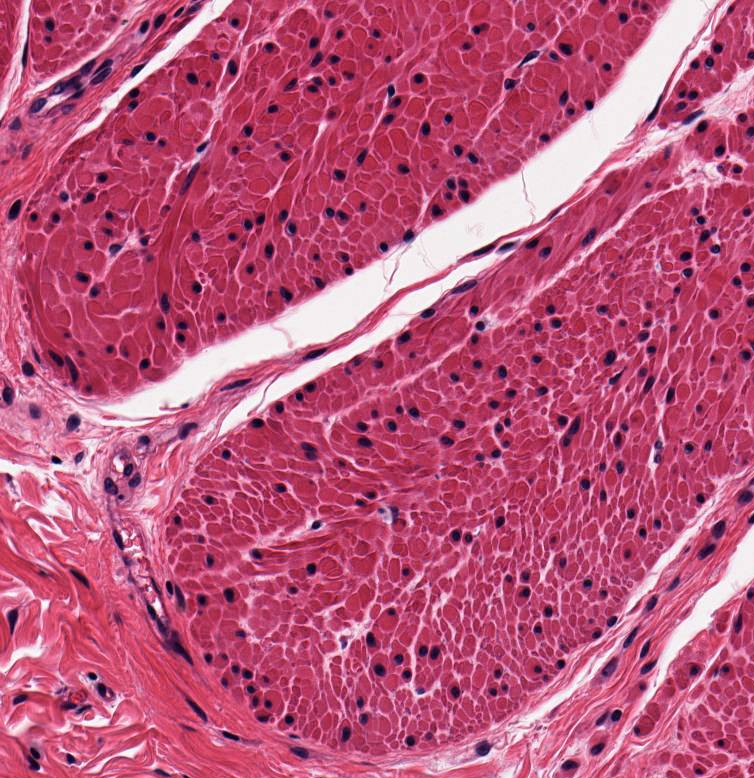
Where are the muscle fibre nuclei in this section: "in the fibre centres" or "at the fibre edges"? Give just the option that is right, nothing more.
In the fibre centres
